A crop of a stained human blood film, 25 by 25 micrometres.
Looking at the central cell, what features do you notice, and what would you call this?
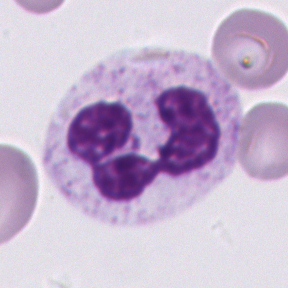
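Start with the edge: this cell has a smooth, round outline. Now the nucleus, which is divided into three lobes. In the cytoplasm you can see fine purple granules scattered about, and no vacuoles at all. This is a segmented neutrophil.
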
